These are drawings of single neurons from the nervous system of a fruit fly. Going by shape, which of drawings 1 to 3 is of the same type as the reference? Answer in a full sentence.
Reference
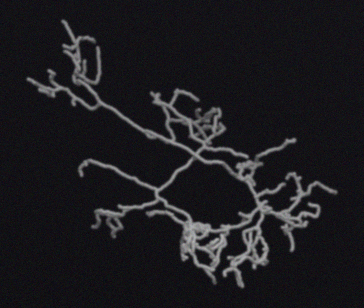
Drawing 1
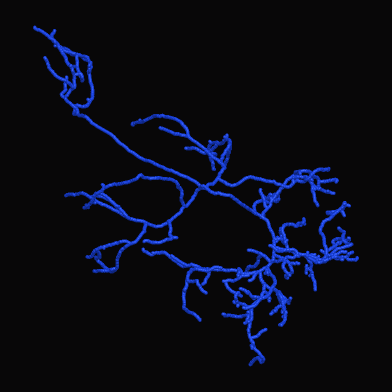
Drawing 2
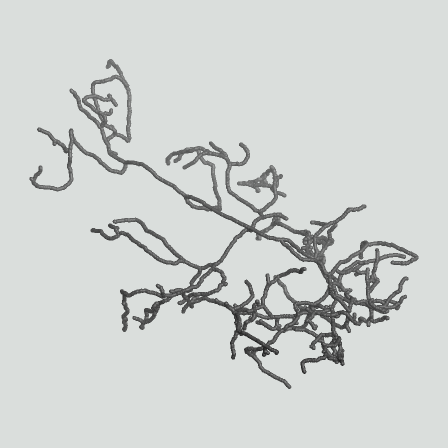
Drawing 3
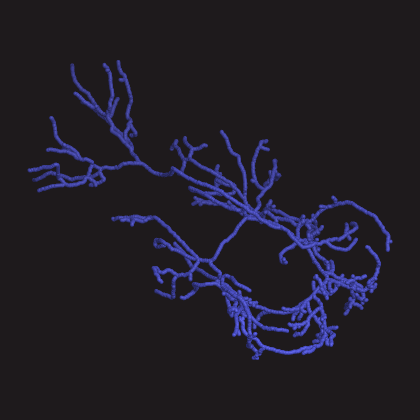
Drawing 1 is of the same cell type.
